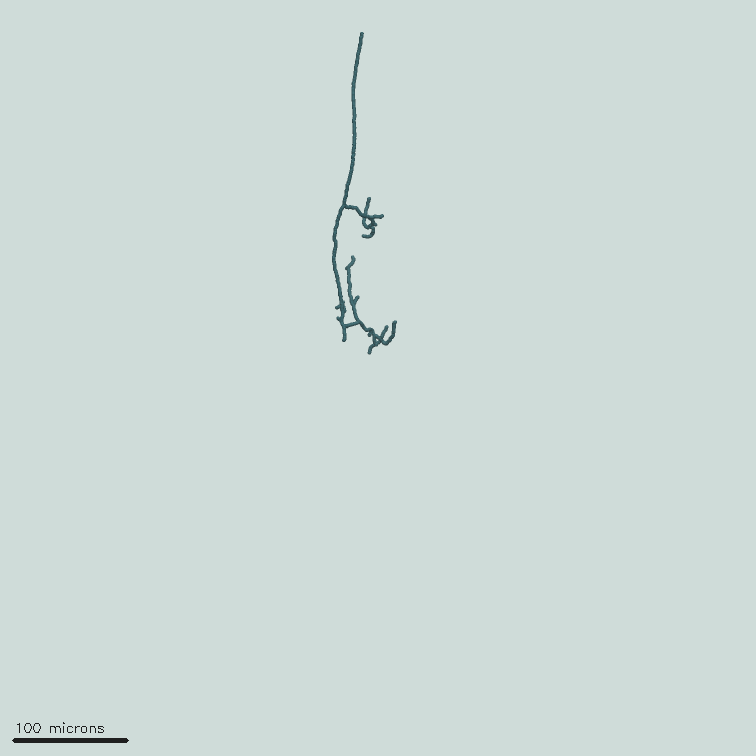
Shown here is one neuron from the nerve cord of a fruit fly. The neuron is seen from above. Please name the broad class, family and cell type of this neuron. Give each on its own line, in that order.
descending neuron
hemilineage MX3
DNg106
